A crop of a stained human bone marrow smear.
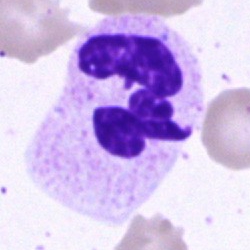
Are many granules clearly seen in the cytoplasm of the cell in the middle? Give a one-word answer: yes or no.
Yes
